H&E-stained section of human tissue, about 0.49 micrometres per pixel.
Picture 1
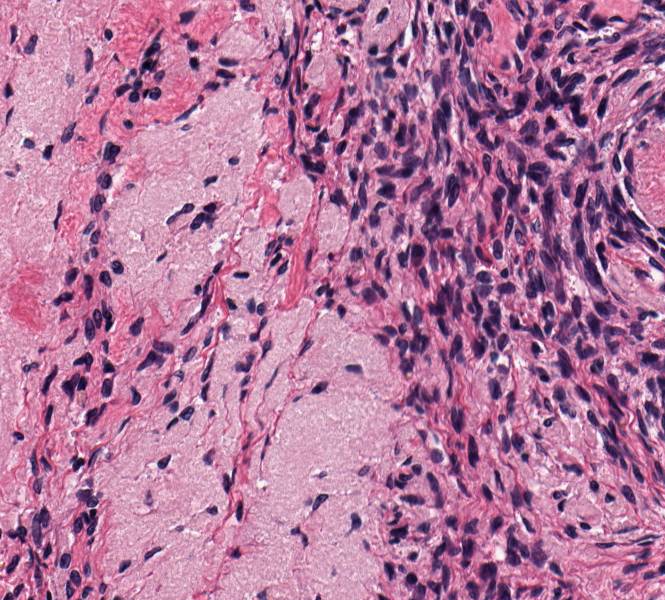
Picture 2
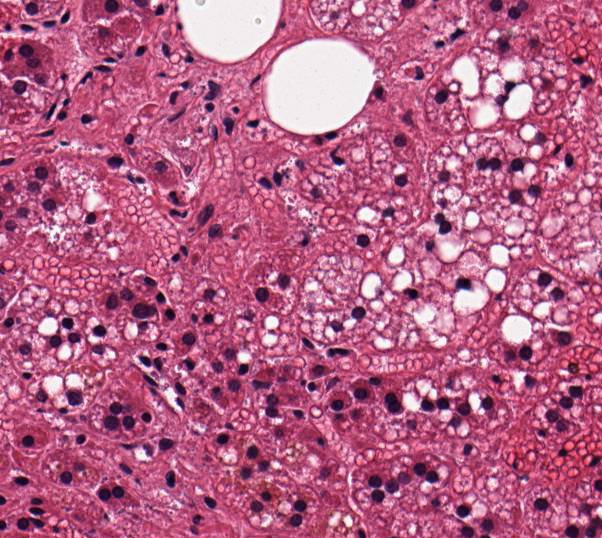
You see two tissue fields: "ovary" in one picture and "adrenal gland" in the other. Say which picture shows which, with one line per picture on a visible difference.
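The field in picture 1 comes from the ovary. The cellular zone is made of spindle cells with elongated, dark-staining nuclei.
The field in picture 2 comes from the adrenal gland. The nuclei of the nested cells are small, round and darkly stained.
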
